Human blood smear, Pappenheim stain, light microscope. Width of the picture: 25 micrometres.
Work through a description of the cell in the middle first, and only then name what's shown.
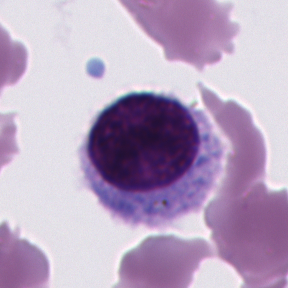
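A round to slightly oval nucleus with a smooth, unindented outline sits off-centre, shifted toward the upper left of the cell. It measures about 9 micrometres across, and its chromatin is dense and dark purple throughout. Below the nucleus, a single tiny dark dot lies in the cytoplasm. This is a hairy cell.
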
